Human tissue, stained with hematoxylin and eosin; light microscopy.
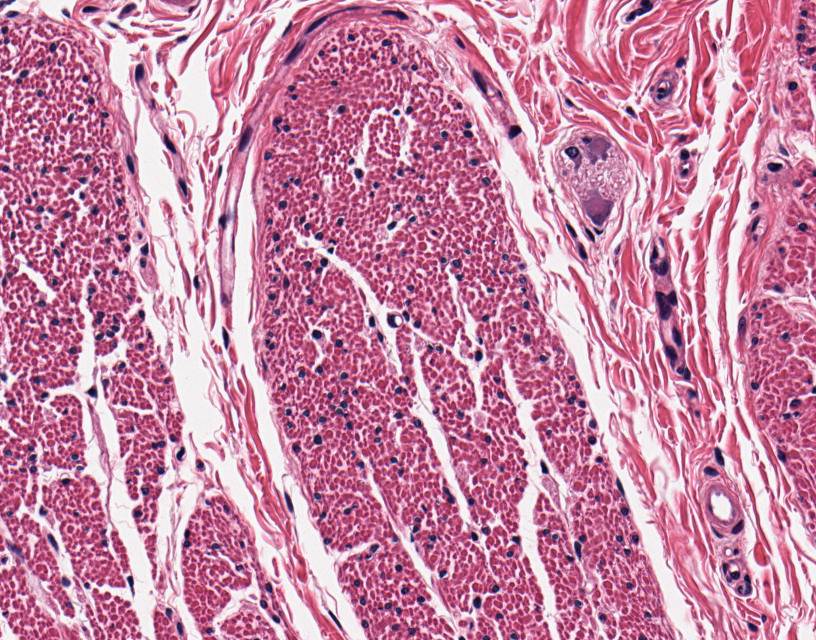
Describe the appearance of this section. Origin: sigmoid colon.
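Bundles: pink tissue broken into many tiny round profiles, fine dotted texture, not long fibres. Small dark round to oval nuclei scattered evenly through this speckled tissue. Between bundles, mainly on the right: loose connective tissue, wavy pink fibres, scattered elongated nuclei. Lower right edge: small vessel with open round lumen in the connective tissue.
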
